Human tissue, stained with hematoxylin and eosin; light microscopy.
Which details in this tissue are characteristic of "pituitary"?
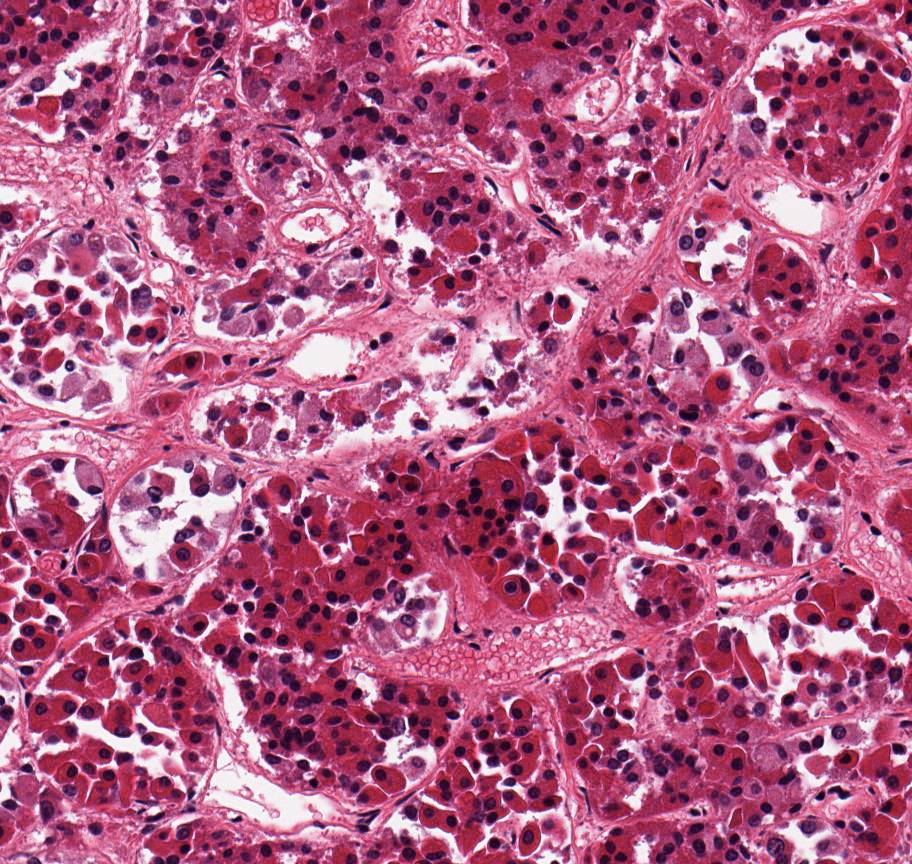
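This pituitary field consists of rounded nests and cords of cells separated by thin pink fibrous septa throughout. Most cells have intensely red, eosinophilic cytoplasm; cells with purple-grey, basophilic cytoplasm are scattered among them, especially in the nests on the left.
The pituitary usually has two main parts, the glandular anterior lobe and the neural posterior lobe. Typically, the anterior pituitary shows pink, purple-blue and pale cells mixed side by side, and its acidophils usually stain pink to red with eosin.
The mingled red and purple-grey cells here therefore agree with the anterior lobe.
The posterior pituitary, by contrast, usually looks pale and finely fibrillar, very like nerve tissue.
The strongly stained nests and cords in this field are plainly unlike that. Thin-walled capillaries filled with red blood cells run within the septa, one elongated vessel crossing horizontally in the lower centre.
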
